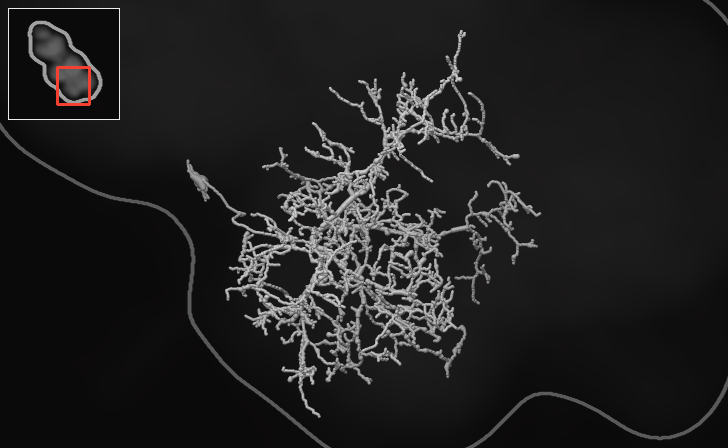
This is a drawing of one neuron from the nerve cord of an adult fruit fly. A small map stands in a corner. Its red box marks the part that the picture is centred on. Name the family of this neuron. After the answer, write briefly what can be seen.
The family is hemilineage 21A. It is a nerve-cord intrinsic neuron. More than a hundred branch ends can be seen. As drawn here it is about as wide as it is tall.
